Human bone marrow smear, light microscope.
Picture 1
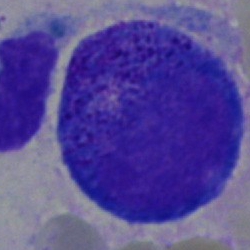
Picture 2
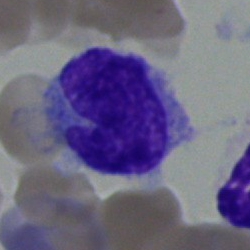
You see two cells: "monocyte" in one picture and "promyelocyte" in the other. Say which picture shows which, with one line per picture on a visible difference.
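Picture 1: promyelocyte. Coarse dark purple granules are scattered over the upper left part of the cell.
Picture 2: monocyte. No distinct granules are visible in the cytoplasm.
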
